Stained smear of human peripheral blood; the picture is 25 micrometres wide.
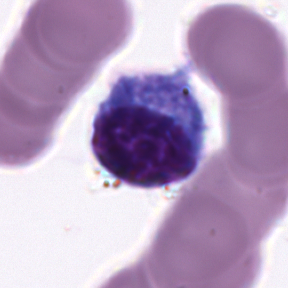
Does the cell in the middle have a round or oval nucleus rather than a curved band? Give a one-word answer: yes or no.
Yes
